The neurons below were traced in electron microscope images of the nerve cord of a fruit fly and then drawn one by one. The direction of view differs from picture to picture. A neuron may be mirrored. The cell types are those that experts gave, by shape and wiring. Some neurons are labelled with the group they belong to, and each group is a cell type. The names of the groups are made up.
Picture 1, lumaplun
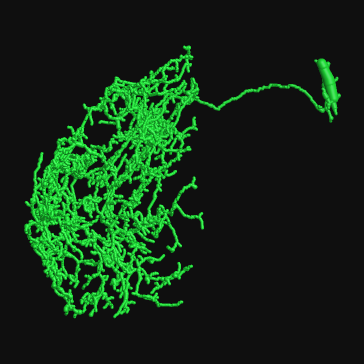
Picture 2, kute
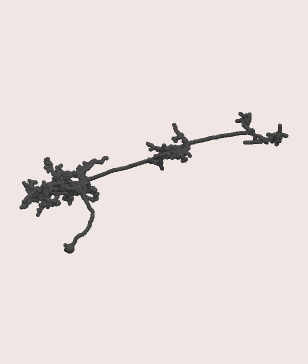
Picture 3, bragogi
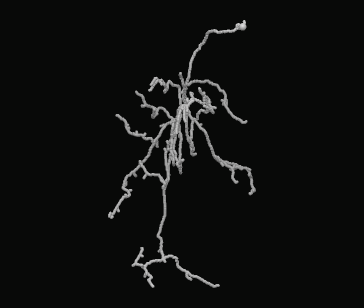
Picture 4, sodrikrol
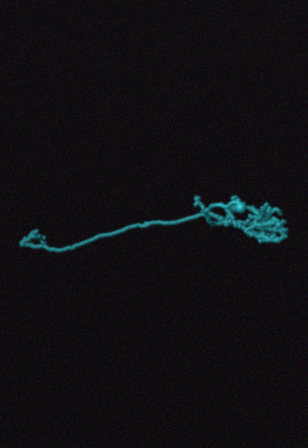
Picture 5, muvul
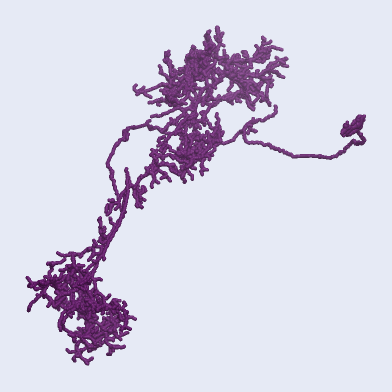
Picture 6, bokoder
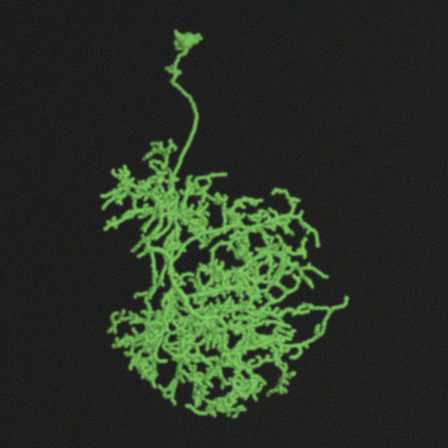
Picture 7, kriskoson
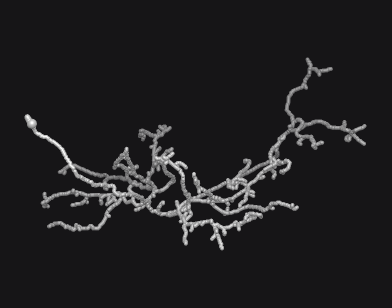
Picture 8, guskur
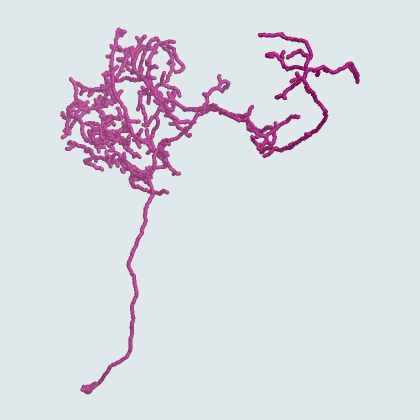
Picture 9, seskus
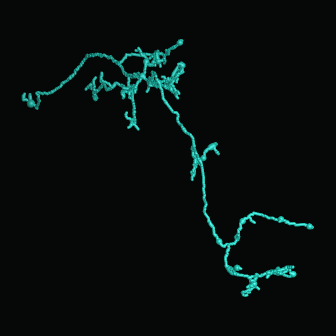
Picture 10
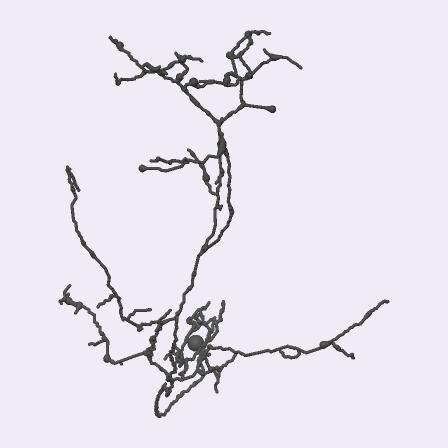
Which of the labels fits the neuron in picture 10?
seskus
